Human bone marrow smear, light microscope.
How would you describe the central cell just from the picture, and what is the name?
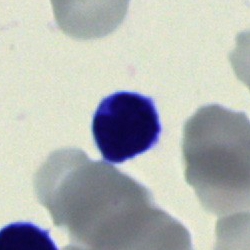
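Roughly round, smooth outline on this one. The nucleus fills almost the whole cell and is a dense, nearly uniform dark blue-purple, with no distinct rim of cytoplasm around it. It's a lymphocyte.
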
